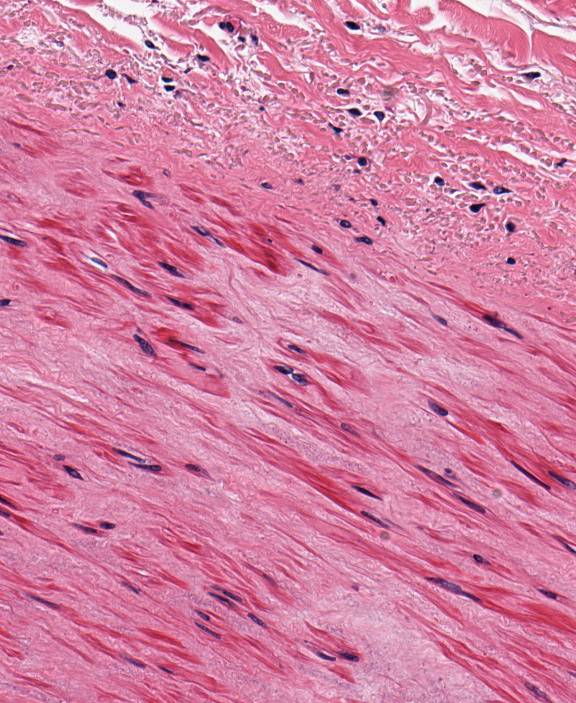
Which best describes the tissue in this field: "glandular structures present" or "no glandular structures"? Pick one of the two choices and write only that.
No glandular structures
